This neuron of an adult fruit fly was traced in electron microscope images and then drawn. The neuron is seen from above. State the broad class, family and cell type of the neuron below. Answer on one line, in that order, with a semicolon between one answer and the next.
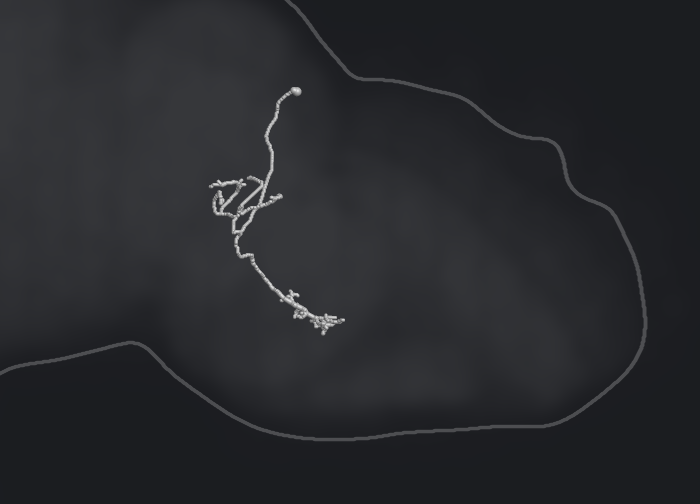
visual projection neuron; LC; LC12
